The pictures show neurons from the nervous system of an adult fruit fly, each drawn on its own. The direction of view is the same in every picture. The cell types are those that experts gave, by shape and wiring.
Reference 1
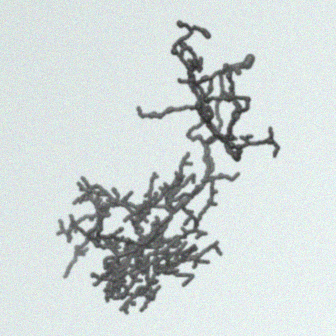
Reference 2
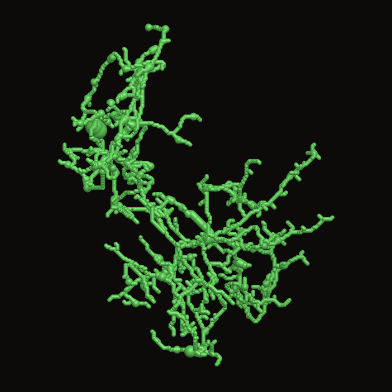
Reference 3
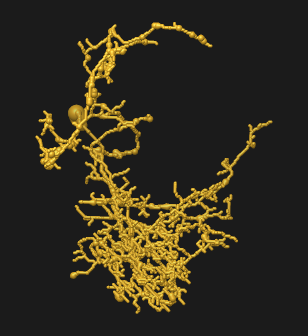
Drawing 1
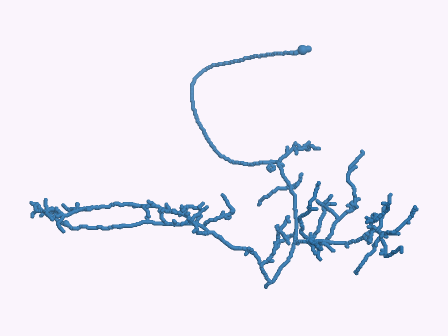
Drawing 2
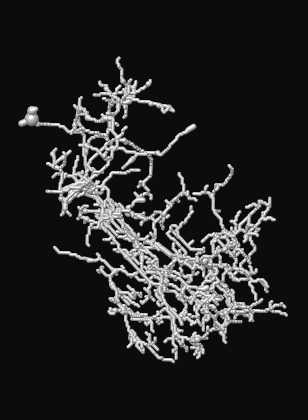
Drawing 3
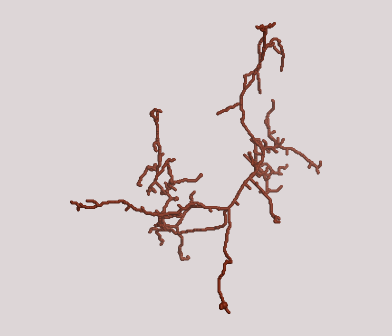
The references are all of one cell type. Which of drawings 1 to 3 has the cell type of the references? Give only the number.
2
